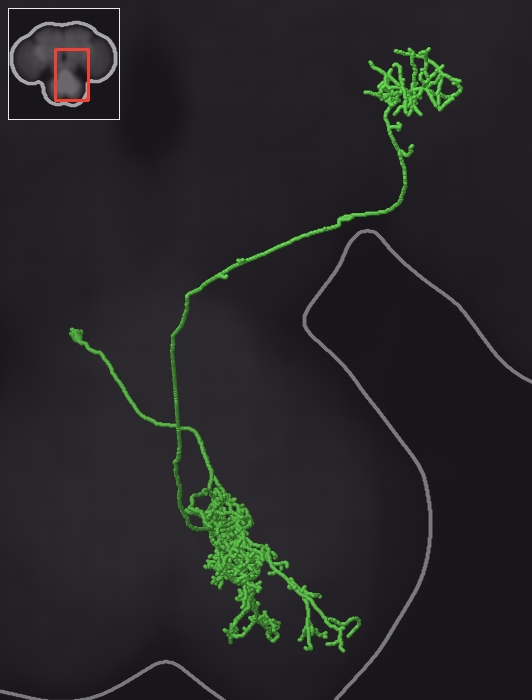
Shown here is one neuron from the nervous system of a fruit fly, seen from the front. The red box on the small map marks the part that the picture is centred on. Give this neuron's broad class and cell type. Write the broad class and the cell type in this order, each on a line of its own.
ascending neuron
ANXXX174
